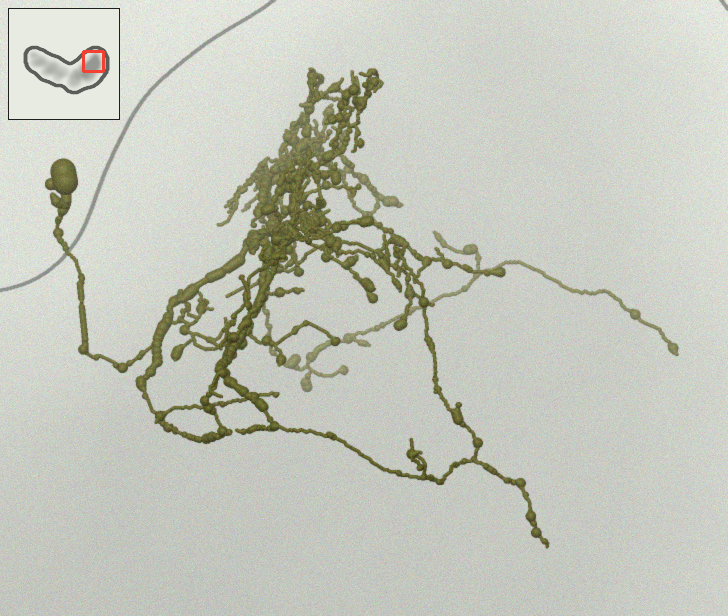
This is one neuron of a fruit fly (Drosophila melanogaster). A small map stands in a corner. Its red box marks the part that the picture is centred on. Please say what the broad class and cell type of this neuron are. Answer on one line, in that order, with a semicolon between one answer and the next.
central-brain intrinsic neuron; CL234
